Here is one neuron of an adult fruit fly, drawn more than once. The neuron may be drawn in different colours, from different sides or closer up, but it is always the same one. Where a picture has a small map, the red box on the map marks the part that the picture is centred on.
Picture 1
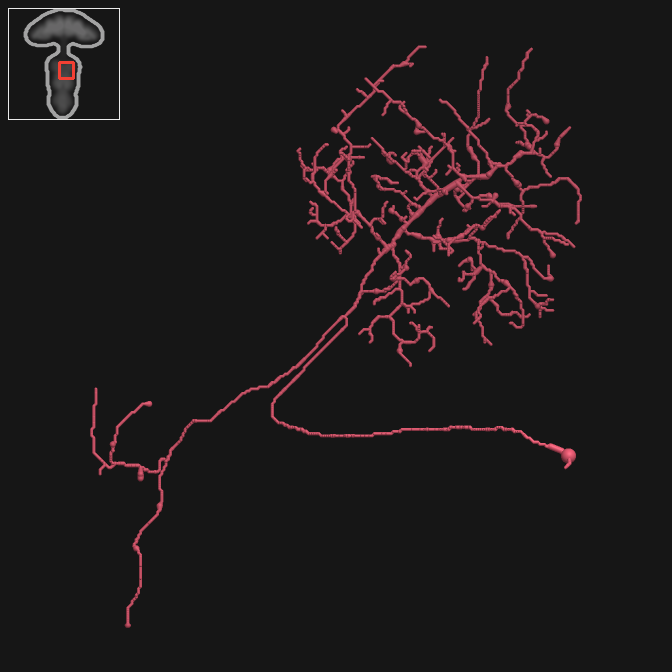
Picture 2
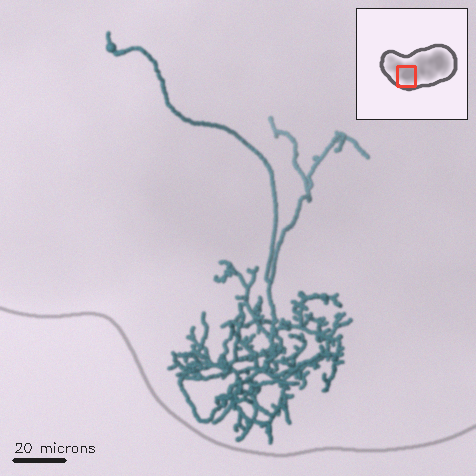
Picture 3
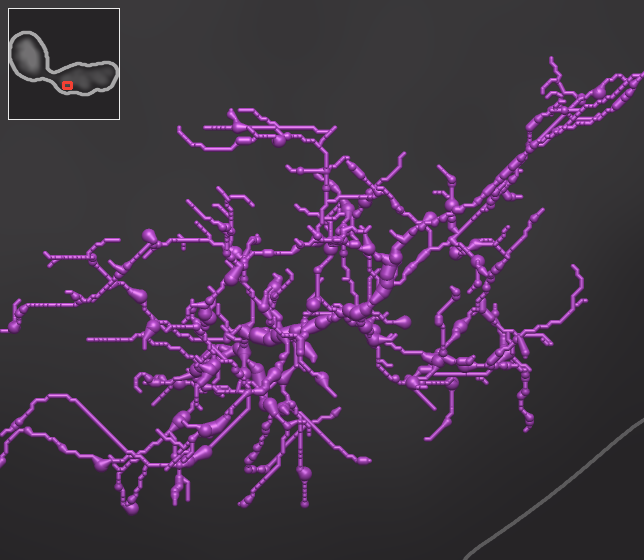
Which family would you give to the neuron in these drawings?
hemilineage 23B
